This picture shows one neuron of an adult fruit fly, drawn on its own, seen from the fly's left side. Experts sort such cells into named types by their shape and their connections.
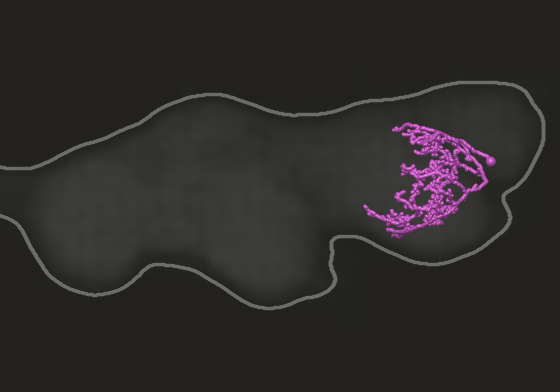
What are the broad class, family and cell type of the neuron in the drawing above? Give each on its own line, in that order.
nerve-cord intrinsic neuron
hemilineage 19A
IN19A060_d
